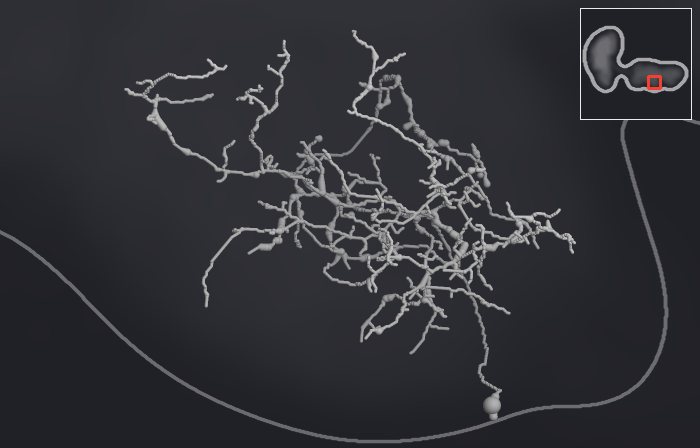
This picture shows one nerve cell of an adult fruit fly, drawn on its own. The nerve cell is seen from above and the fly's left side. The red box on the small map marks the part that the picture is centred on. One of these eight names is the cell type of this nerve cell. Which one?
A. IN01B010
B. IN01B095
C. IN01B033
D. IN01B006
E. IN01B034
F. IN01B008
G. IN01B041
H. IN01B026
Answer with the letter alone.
H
